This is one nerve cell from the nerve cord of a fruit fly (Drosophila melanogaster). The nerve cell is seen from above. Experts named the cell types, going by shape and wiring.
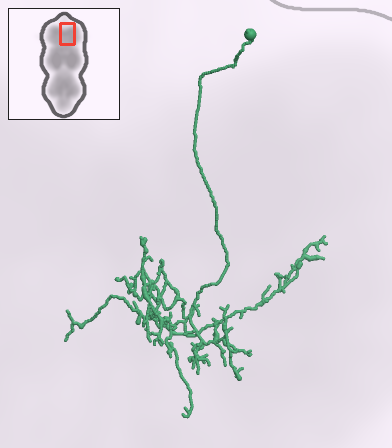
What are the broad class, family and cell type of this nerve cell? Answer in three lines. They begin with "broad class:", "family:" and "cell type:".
broad class: nerve-cord intrinsic neuron
family: hemilineage 09A
cell type: IN09A091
